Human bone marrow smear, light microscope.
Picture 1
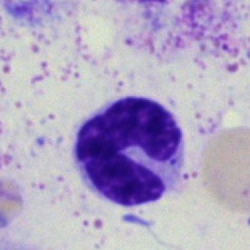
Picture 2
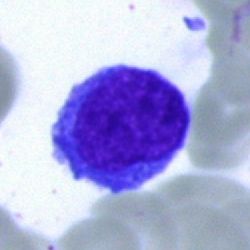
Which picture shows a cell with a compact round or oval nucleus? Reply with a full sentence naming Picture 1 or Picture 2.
The cell shown in picture 2 carries a single compact round or oval nucleus.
